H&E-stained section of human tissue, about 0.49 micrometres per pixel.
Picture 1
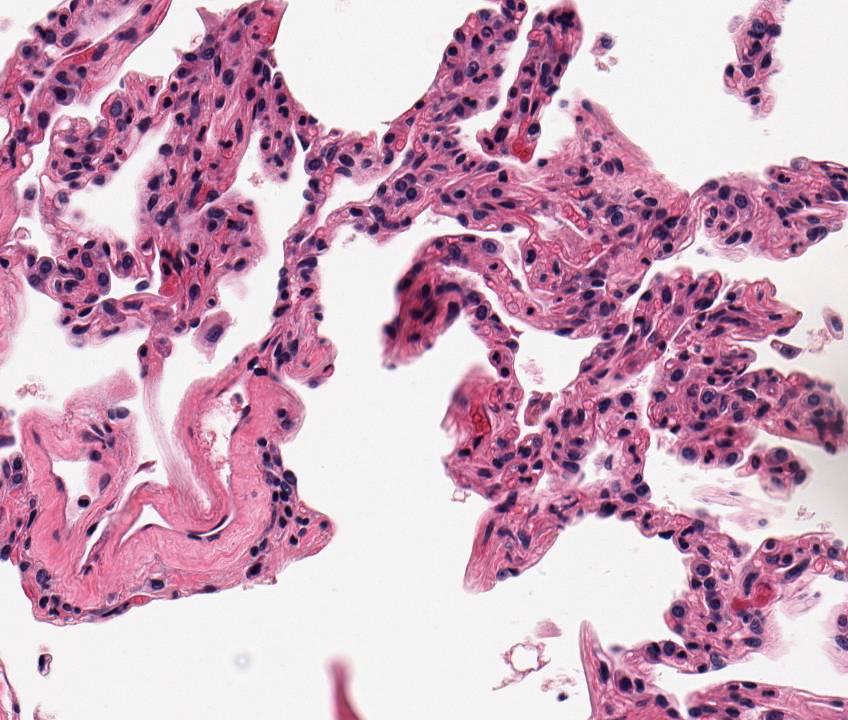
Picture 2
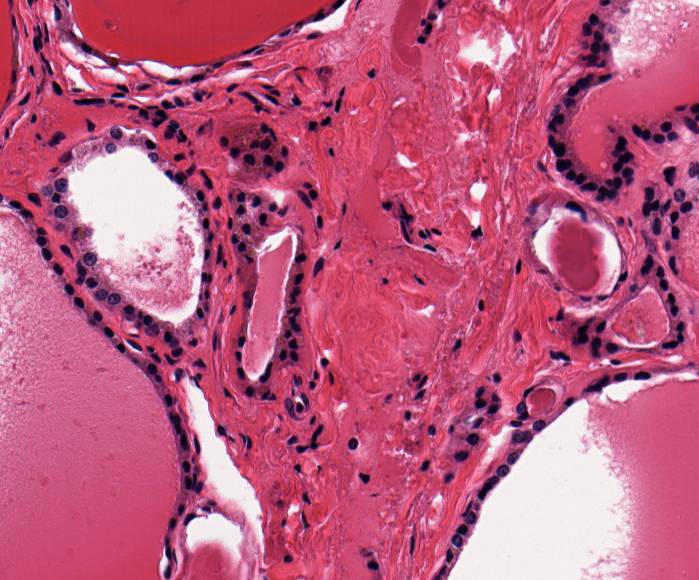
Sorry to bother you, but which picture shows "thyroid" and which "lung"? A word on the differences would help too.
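Of the two, picture 1 is lung and picture 2 is thyroid. The lung tissue forms thin, branching, interconnecting septa around wide open spaces, whereas the thyroid has large follicles filled with homogeneous pink material at the corners of the field, separated by a central band of fibrous stroma.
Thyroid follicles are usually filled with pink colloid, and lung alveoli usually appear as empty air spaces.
The follicle at the left centre holds pale, finely granular material instead of dense pink content. A single layer of flattened to cuboidal cells lines the follicles, with small, round, dark-staining nuclei that do not overlap.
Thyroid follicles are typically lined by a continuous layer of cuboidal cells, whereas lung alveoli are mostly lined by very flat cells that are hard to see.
In the lung, the septa contain pink, finely fibrillar stroma between the nuclei, along with small groups of red blood cells, for example in the centre and the lower right.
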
